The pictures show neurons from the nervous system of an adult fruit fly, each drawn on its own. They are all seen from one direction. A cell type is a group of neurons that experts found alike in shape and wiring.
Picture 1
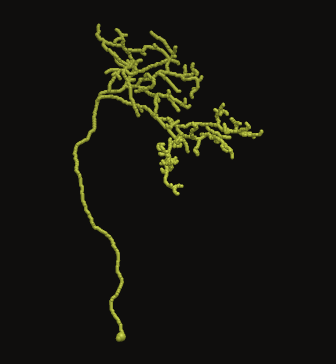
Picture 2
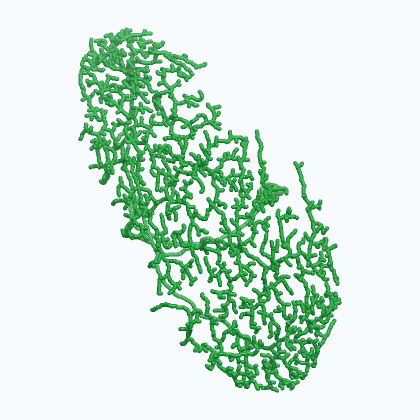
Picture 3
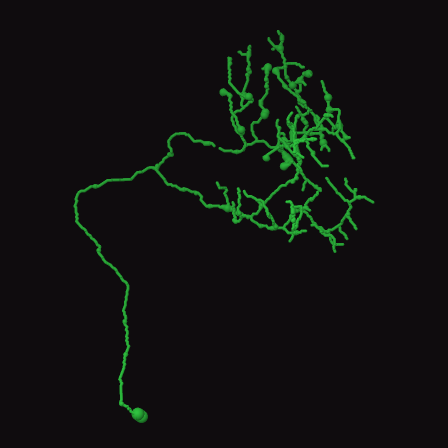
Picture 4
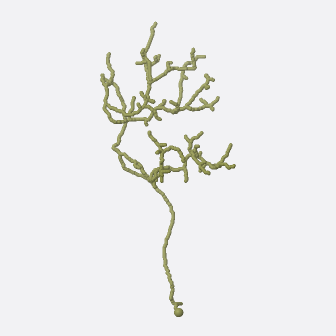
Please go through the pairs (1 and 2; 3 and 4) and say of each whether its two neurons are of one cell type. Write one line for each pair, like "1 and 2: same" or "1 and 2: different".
1 and 2: different
3 and 4: same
